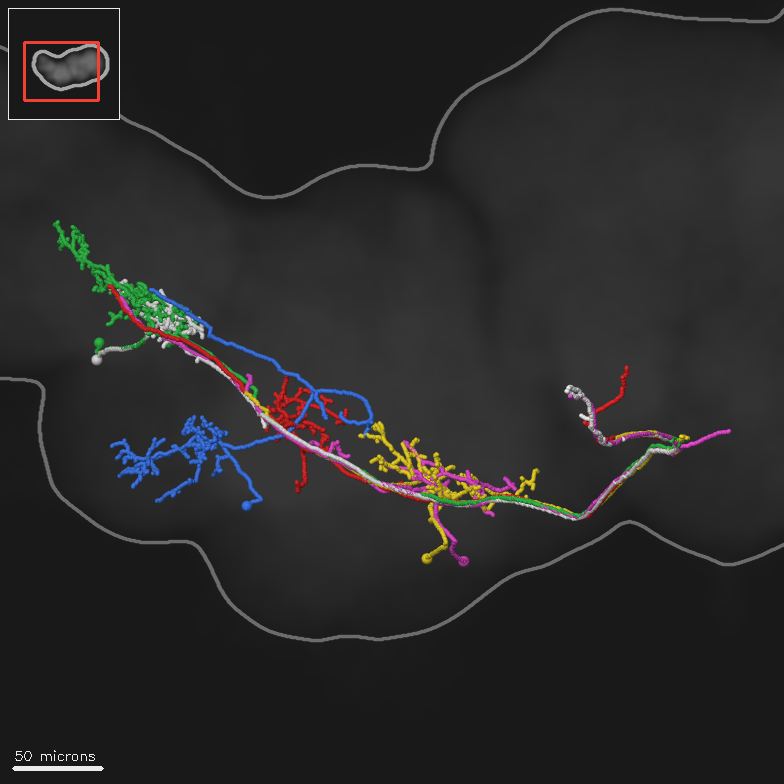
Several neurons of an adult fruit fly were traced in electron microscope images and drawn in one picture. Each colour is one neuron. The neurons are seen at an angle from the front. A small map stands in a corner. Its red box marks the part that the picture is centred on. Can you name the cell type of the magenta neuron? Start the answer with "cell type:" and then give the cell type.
cell type: AN10B047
